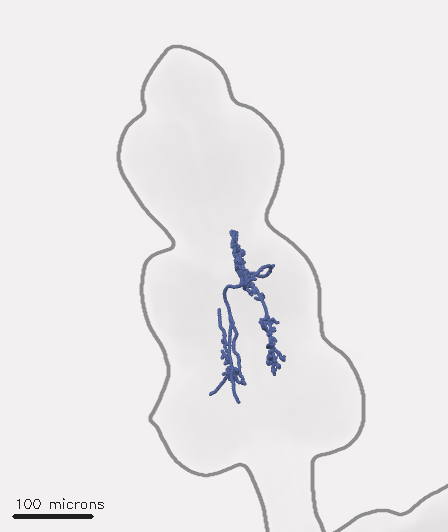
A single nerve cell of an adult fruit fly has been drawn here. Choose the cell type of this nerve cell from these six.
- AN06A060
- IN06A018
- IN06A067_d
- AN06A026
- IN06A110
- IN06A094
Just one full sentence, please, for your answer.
This nerve cell has been assigned cell type IN06A018.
